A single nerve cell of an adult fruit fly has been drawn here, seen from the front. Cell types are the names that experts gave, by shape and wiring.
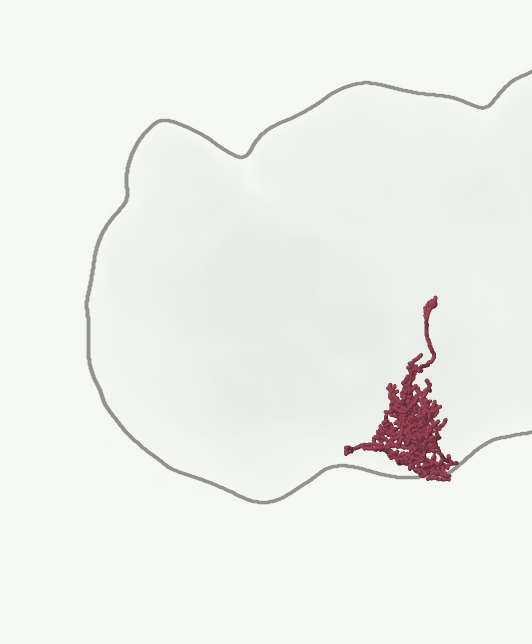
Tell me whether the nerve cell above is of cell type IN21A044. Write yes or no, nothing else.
no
